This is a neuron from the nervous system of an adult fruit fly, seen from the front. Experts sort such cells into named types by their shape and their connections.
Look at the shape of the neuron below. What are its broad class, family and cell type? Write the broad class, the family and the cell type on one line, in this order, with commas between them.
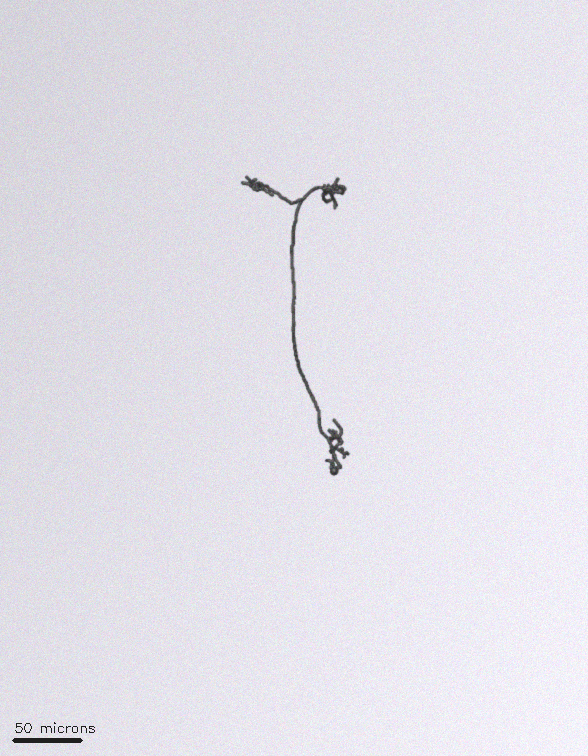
central-brain intrinsic neuron, hemilineage FLAa3, CB1026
